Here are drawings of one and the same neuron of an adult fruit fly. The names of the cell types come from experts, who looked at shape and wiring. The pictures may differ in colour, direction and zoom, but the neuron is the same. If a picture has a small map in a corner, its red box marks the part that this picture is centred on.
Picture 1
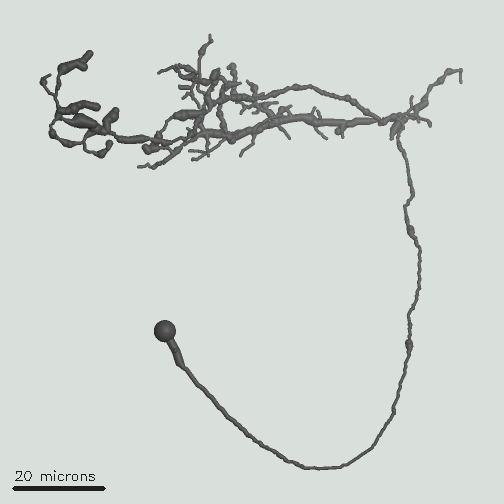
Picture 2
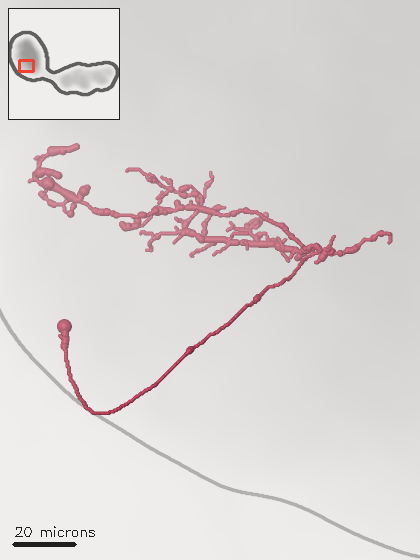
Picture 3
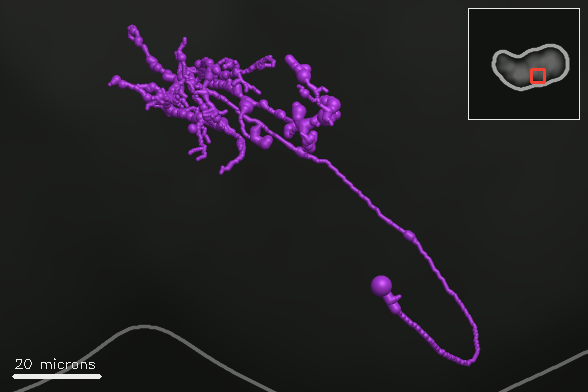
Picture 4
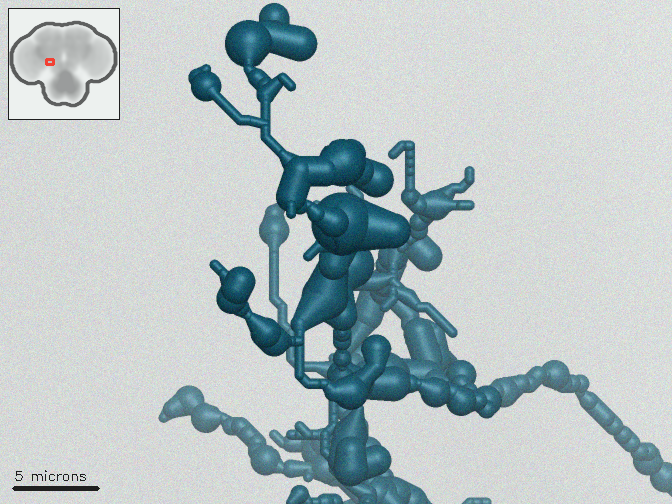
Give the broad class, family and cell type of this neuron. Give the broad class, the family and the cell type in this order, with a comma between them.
central-brain intrinsic neuron, hemilineage MD3, AMMC035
